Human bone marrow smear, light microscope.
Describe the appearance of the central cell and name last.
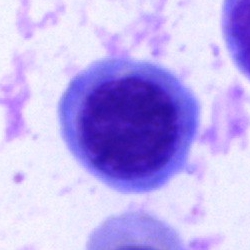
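Roughly round in outline, the cell has a slightly uneven edge. Its nuclear chromatin stains a dense, deep purple throughout. A rim of blue cytoplasm surrounds the nucleus, wider on the left side of the cell than on the right. This cell is an erythroblast.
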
